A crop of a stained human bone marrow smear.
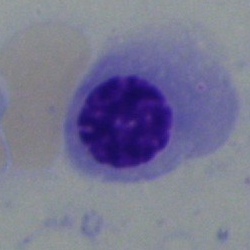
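Erythroblast at the centre of a stained human bone marrow smear. Its chromatin gathers into coarse dark clumps separated by paler spaces, and no distinct nucleolus can be made out in the nucleus. The cytoplasm is widest on the right side of the nucleus and shows no granules.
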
